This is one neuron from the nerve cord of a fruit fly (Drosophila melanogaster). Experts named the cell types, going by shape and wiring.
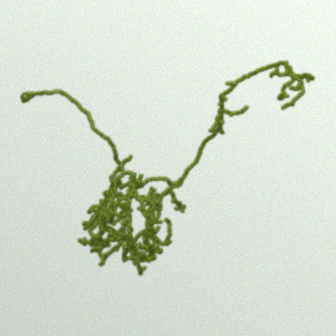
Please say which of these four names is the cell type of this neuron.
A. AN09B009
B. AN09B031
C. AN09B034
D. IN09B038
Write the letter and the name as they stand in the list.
D. IN09B038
